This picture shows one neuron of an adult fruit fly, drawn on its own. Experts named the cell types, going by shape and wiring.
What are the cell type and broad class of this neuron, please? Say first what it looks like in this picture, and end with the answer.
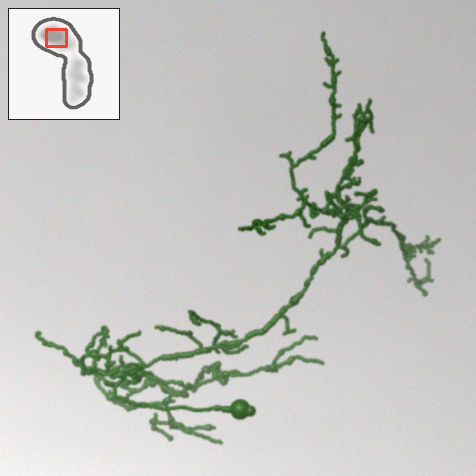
The cell body is at the bottom of the picture. Dozens of branch ends can be seen. Its cell type is PS312. This is a central-brain intrinsic neuron.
